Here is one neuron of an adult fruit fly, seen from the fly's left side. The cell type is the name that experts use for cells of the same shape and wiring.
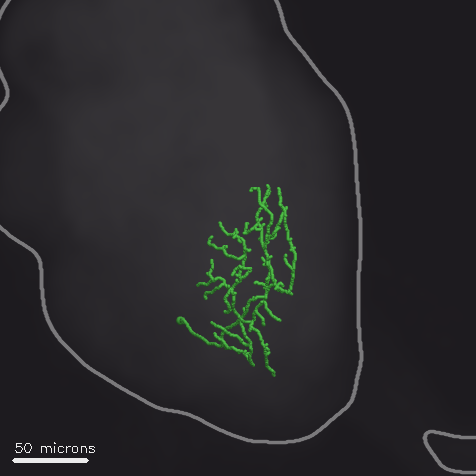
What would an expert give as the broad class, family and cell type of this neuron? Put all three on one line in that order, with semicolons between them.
optic-lobe intrinsic neuron; Cm; Cm11c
